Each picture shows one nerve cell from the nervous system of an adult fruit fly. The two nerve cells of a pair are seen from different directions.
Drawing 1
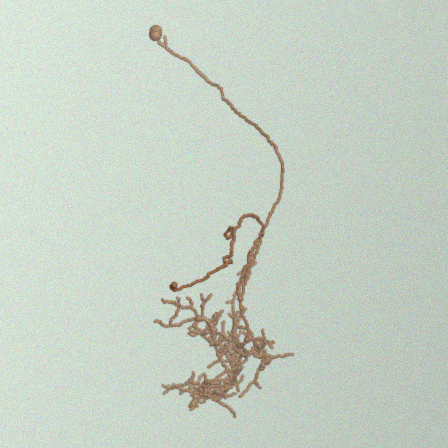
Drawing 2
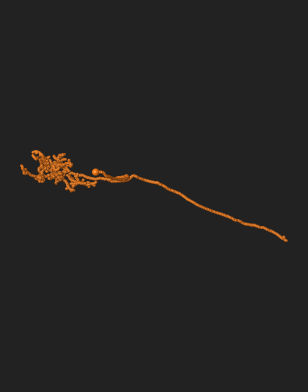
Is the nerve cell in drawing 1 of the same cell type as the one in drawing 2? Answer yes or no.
no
